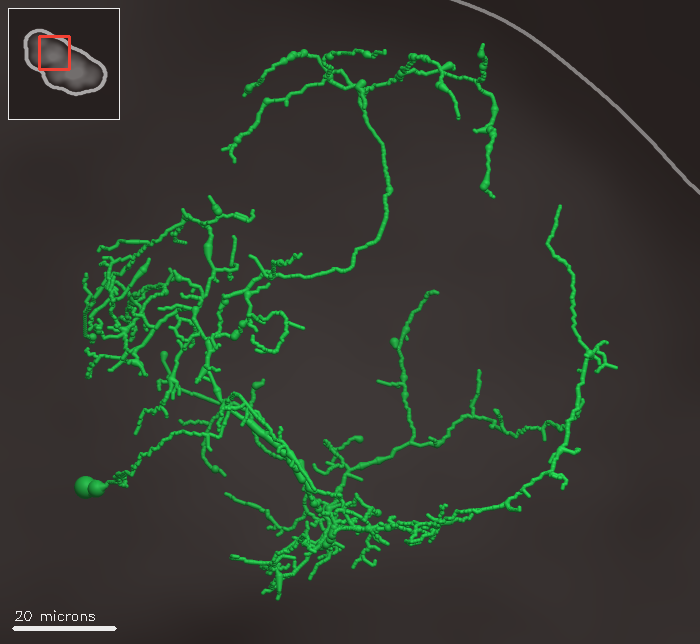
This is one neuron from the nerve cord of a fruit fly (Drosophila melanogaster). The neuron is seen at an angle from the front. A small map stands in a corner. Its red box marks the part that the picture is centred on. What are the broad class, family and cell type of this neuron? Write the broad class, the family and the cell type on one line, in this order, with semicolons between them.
nerve-cord intrinsic neuron; hemilineage 04B; IN04B068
